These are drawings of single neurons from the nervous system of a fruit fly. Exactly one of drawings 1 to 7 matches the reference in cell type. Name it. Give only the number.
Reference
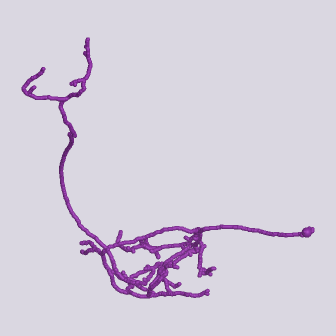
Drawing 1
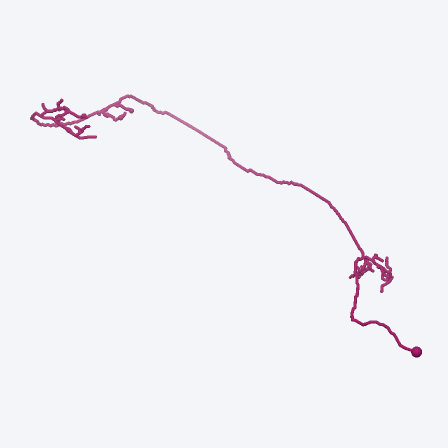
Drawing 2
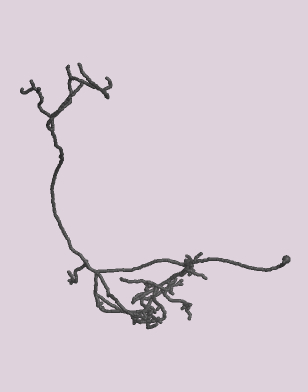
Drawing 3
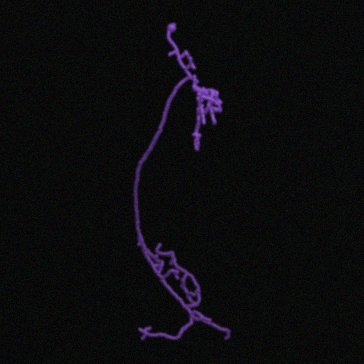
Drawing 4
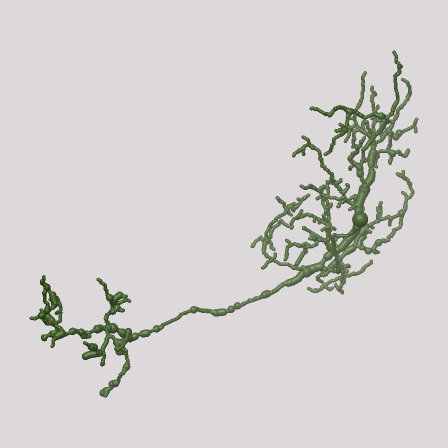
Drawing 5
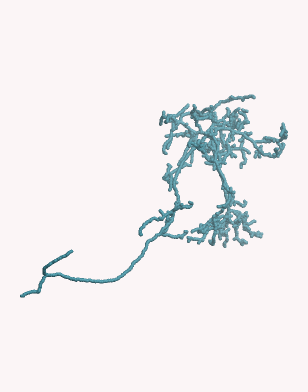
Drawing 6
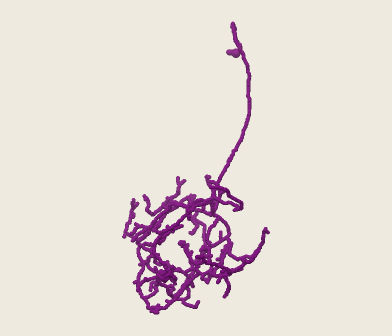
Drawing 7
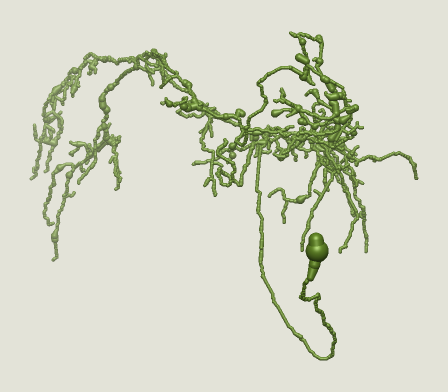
2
